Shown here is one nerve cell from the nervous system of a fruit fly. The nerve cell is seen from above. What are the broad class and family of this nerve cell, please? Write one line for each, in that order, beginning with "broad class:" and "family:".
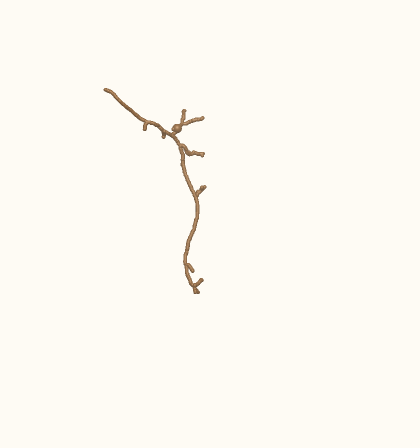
broad class: sensory neuron entering the nerve cord
family: class mechanosensory proprioceptive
